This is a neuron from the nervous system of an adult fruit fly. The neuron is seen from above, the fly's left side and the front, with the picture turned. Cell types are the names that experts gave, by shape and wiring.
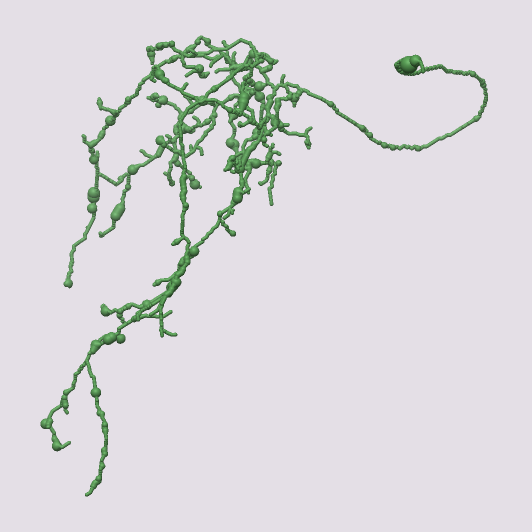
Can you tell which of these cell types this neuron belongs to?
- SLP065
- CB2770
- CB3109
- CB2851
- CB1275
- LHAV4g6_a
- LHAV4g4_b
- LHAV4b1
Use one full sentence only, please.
Under cell type classification, the neuron is CB3109.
